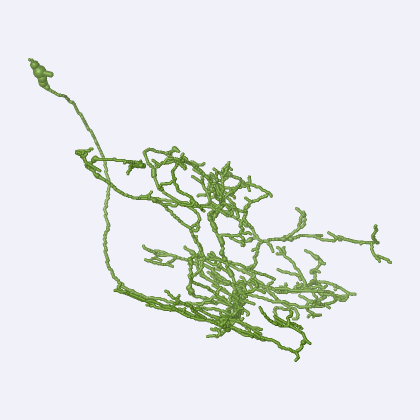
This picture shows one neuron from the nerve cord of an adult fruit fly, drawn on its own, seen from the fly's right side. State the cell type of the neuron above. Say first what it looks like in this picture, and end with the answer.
The picture shows dozens of branch ends. In this view it is about as wide as it is tall. This is a nerve-cord intrinsic neuron. Its cell type is IN11A028.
